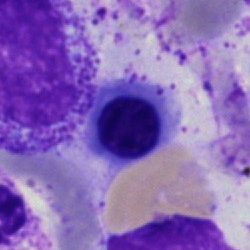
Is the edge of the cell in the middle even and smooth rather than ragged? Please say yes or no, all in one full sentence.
Yes, in outline this cell is smooth rather than rough.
